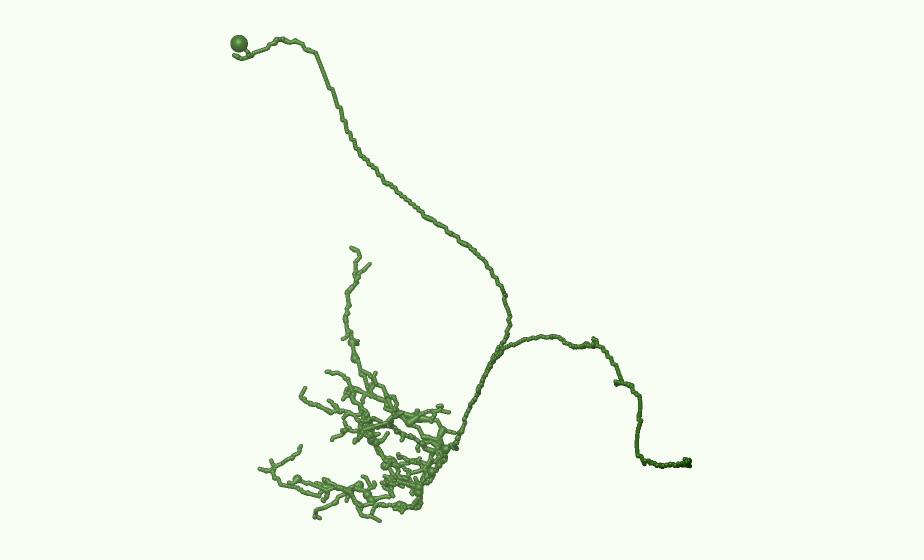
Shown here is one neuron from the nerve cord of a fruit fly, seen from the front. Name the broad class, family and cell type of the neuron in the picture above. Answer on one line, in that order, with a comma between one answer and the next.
nerve-cord intrinsic neuron, hemilineage 23B, IN23B085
